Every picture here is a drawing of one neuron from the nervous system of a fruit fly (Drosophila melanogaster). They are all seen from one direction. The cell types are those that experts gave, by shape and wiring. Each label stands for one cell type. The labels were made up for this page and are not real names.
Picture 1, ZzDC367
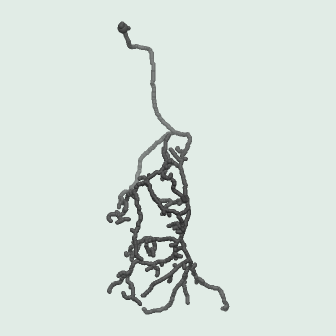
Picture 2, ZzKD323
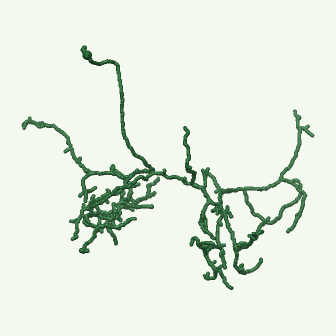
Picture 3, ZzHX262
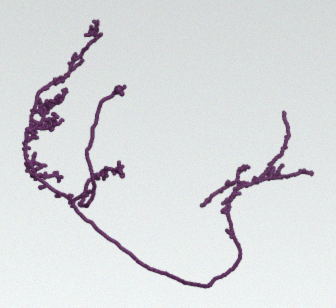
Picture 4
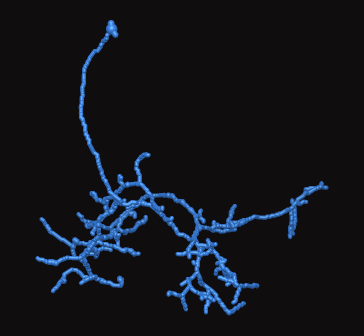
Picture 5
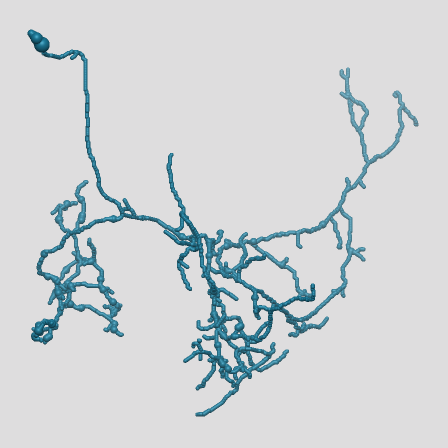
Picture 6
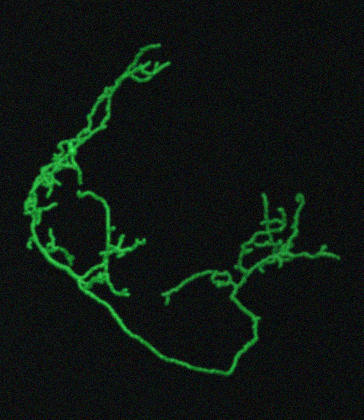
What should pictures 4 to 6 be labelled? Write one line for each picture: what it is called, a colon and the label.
4: ZzKD323
5: ZzKD323
6: ZzHX262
